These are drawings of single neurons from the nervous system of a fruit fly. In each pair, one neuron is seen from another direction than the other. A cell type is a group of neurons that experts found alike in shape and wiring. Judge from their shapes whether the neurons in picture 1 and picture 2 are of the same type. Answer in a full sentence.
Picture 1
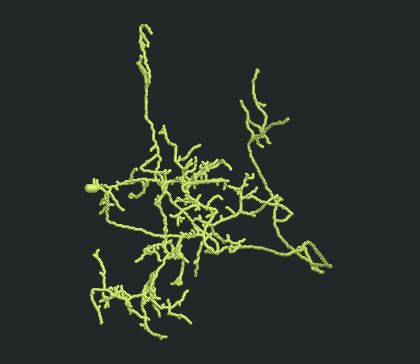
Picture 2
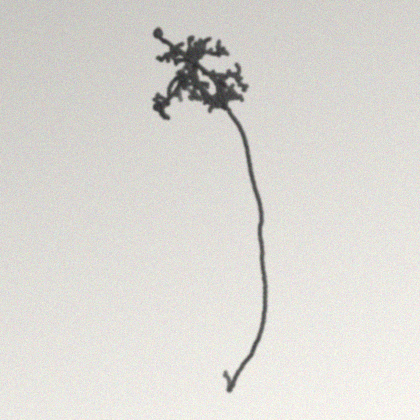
They are of different cell types.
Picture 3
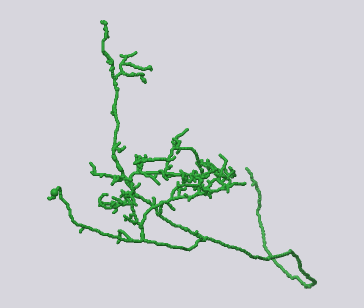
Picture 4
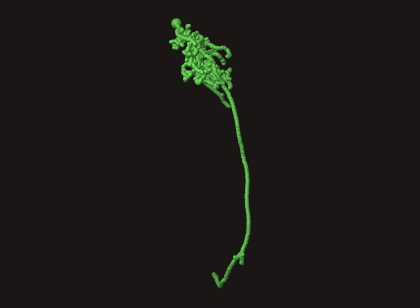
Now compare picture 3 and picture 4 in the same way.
They are of the same cell type.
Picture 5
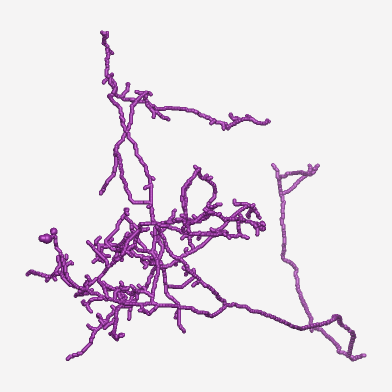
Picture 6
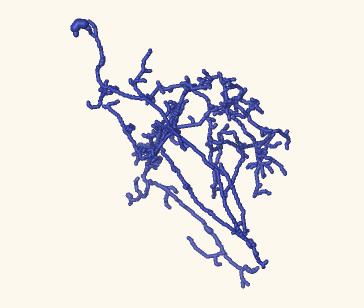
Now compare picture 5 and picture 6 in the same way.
They are of the same cell type.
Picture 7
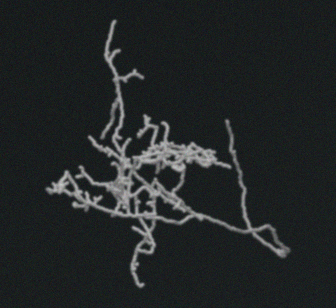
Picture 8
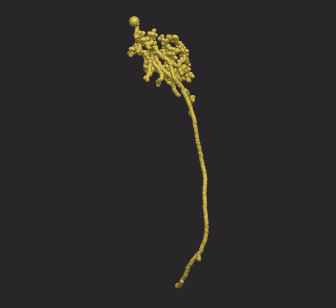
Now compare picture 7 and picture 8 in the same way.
They are of the same cell type.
